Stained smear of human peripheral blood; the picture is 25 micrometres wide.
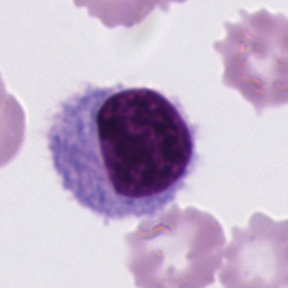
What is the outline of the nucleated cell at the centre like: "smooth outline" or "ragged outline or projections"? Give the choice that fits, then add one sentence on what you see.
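Ragged outline or projections. The cell's border is slightly ragged, with fine fuzzy projections rather than a smooth edge.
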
